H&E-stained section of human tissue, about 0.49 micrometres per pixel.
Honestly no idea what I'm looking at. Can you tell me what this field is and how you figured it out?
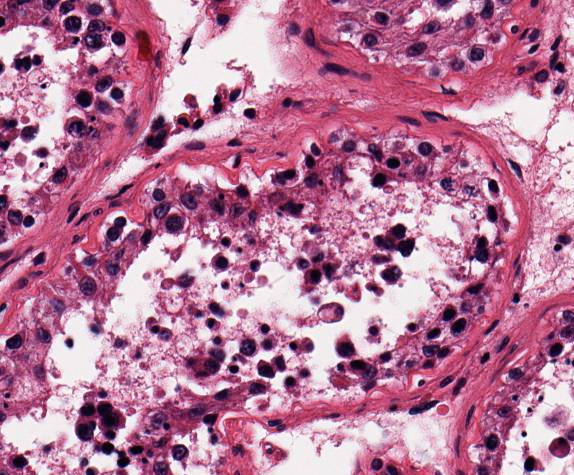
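Check the name first: seminiferous tubule. Then the layout: one large rounded tubular unit fills the centre, with parts of neighbouring units cut off at the corners and edges.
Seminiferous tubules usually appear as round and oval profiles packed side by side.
Next the boundary: a thick, wavy band of pink-staining collagen, with flattened, elongated dark nuclei running parallel along it.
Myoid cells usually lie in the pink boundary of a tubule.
Last, the contents: many loose cells with small, round, very dark-staining nuclei.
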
